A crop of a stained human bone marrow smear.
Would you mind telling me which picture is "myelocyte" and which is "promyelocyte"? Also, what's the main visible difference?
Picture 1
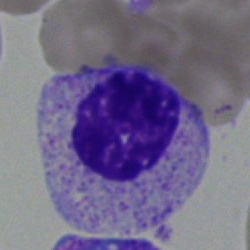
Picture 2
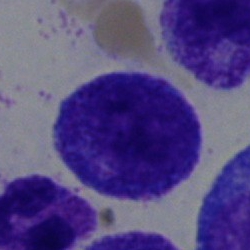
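Picture 1 shows a myelocyte; picture 2 shows a promyelocyte. Both have a smooth outline, round to oval in the myelocyte and round in the promyelocyte. The myelocyte's chromatin is dark purple and clumped, with small paler patches, while the promyelocyte's nucleus stains deep blue-purple throughout, its chromatin finely granular and evenly spread, without coarse dark clumps. The myelocyte has plentiful pale lilac-blue cytoplasm with fine purple granules scattered throughout.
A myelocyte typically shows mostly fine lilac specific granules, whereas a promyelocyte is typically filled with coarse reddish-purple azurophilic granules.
No clear vacuoles are seen in the promyelocyte.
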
